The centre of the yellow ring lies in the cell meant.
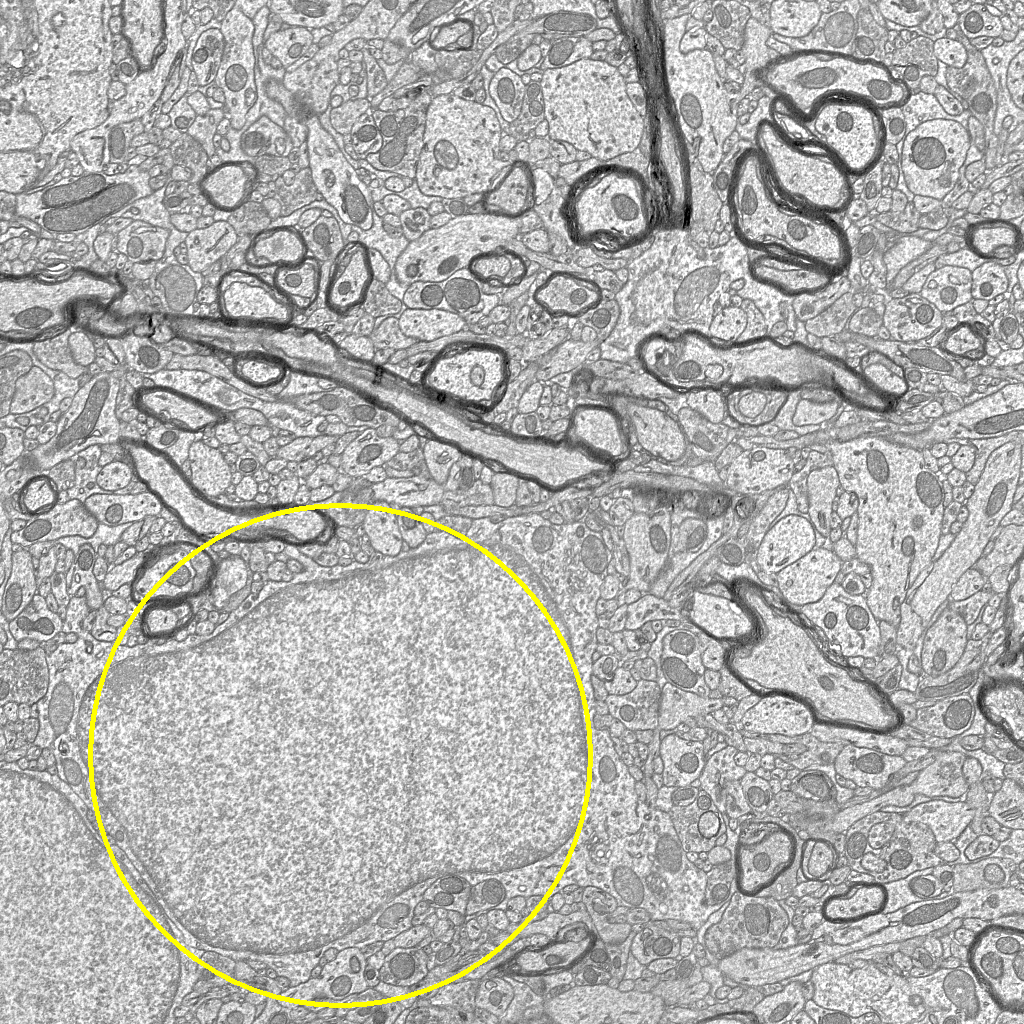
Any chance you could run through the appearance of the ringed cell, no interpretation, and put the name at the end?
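Smooth envelope on this one, no deep folds or indentations. The chromatin's pale and finely granular, evenly spread without big dark clumps. No distinct nucleolus stands out, and there are no dark dense bodies in the cytoplasm around the nucleus. We're looking at an astrocyte.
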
